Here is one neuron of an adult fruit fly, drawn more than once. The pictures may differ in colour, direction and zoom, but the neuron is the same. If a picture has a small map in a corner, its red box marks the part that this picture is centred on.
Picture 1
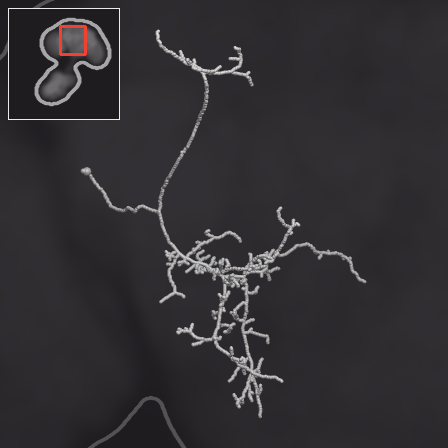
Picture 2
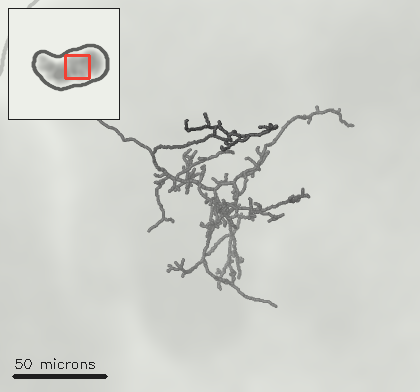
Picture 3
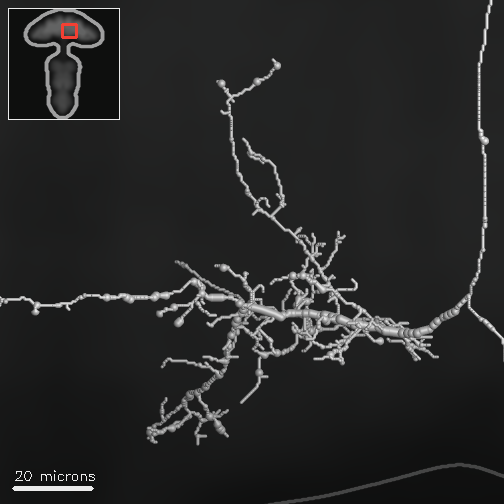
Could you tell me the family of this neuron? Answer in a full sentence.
The family is hemilineage DL1_ventral.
